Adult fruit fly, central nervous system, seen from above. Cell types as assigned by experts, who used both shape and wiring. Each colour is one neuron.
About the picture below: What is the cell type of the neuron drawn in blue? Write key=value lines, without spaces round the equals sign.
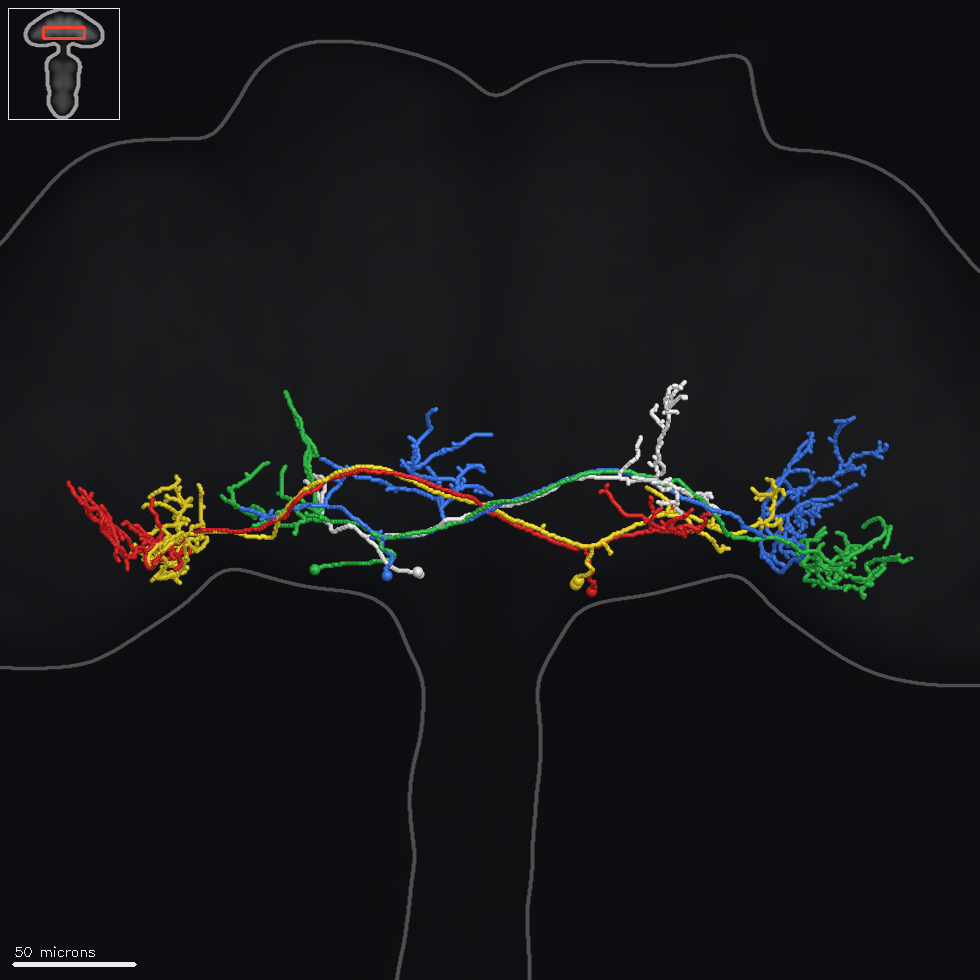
cell_type=LoVC28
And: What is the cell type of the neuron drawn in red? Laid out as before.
cell_type=LoVC26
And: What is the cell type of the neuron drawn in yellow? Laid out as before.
cell_type=LoVC29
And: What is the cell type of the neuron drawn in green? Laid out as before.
cell_type=LoVC27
